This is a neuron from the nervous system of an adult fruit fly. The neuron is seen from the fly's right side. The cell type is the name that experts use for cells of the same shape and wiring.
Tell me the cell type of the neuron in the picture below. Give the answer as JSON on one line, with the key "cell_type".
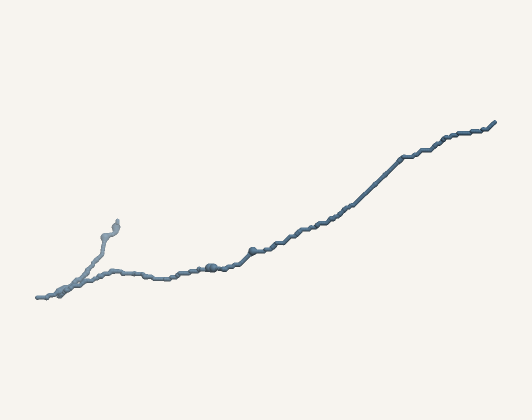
{"cell_type": "JO-mz"}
